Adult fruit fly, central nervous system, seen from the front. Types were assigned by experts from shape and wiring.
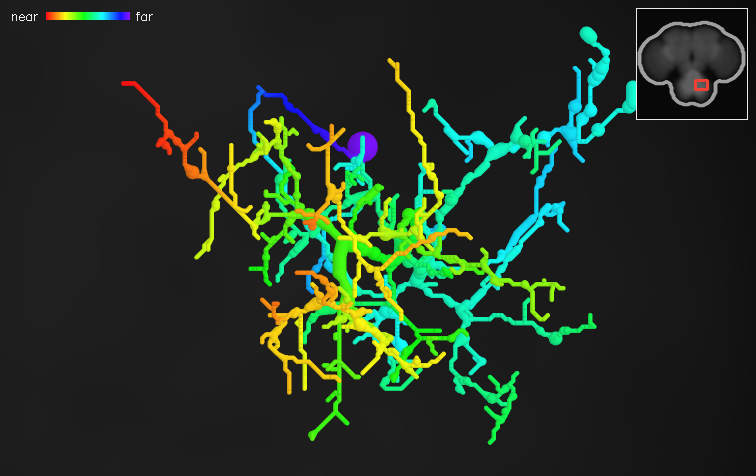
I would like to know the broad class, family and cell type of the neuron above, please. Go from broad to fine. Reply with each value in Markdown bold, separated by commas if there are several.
**nerve-cord intrinsic neuron**, **hemilineage 20A.22A**, **IN20A.22A044**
